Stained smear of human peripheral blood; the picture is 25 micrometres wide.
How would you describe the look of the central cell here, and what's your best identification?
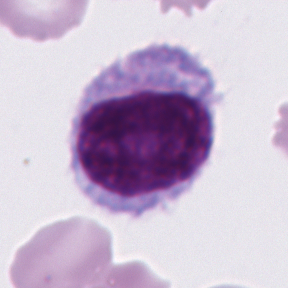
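Fine, short, hair-like projections fray the edge of this cell. Its oval nucleus measures about 12 by 9 micrometres and takes up about 60% of the cell's area. Dark purple chromatin lies in patchy clumps separated by paler areas. A pale greyish-blue rim of cytoplasm is widest above the nucleus and narrows below it. The cell is a hairy cell.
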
